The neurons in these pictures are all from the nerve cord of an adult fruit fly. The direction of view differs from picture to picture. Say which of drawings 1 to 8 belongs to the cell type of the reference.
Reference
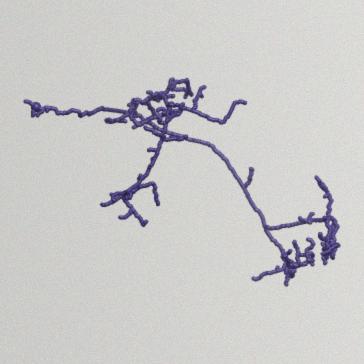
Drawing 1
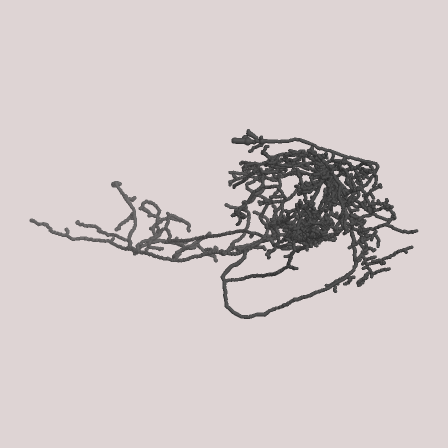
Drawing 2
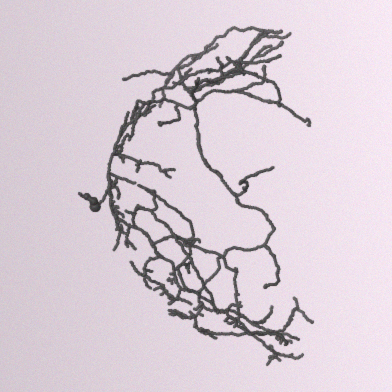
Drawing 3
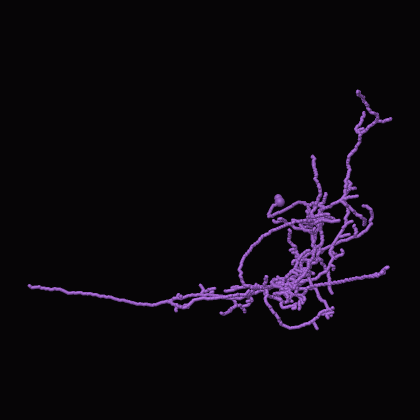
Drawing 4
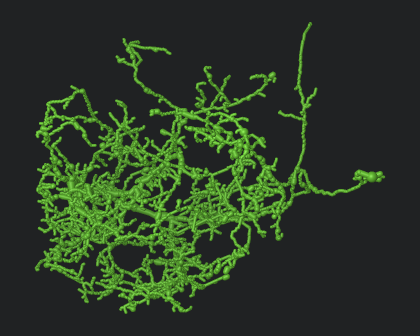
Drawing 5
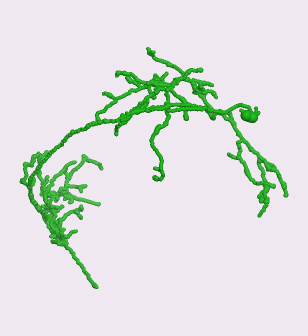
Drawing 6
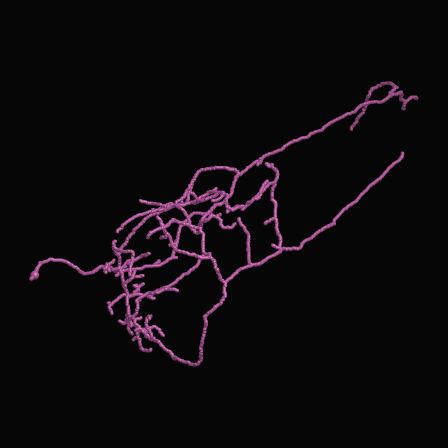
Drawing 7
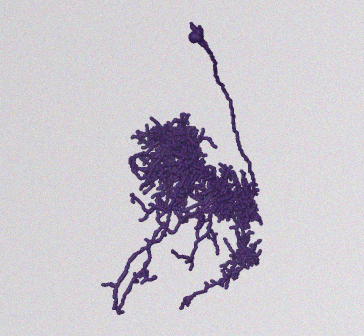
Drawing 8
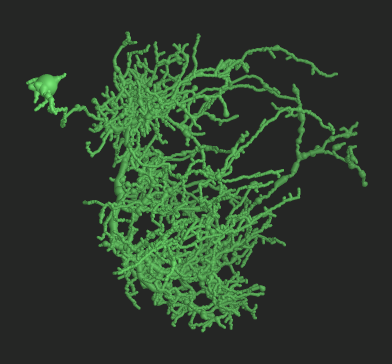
5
